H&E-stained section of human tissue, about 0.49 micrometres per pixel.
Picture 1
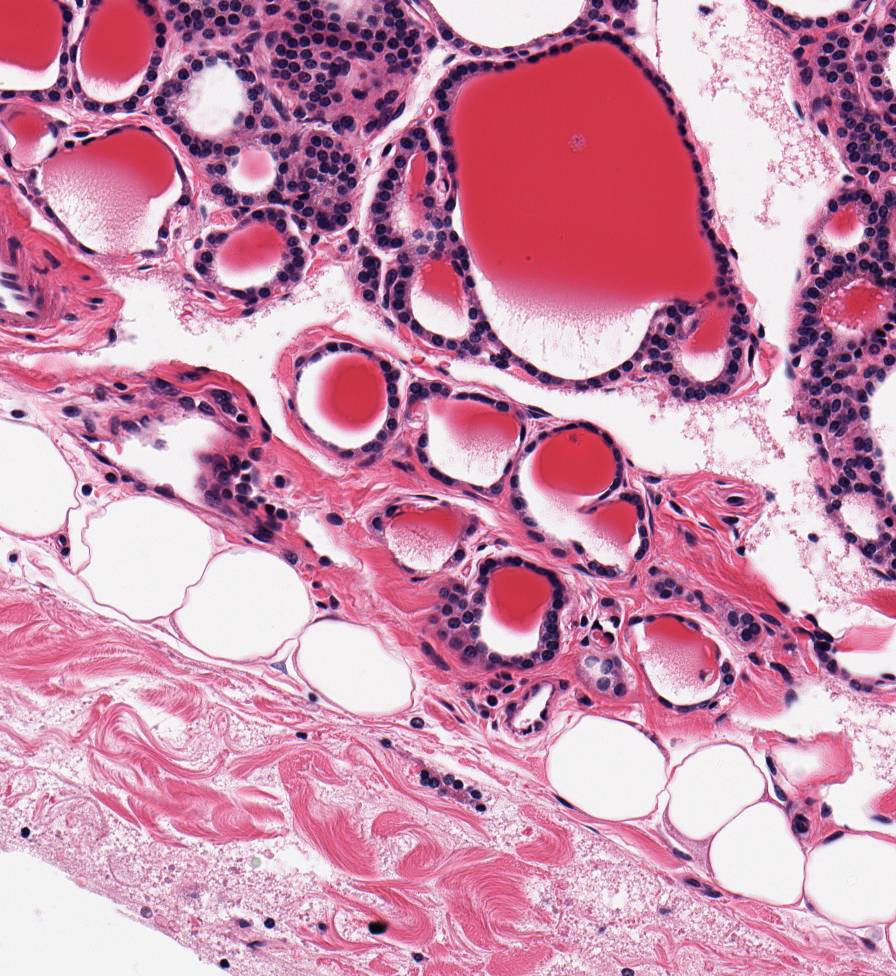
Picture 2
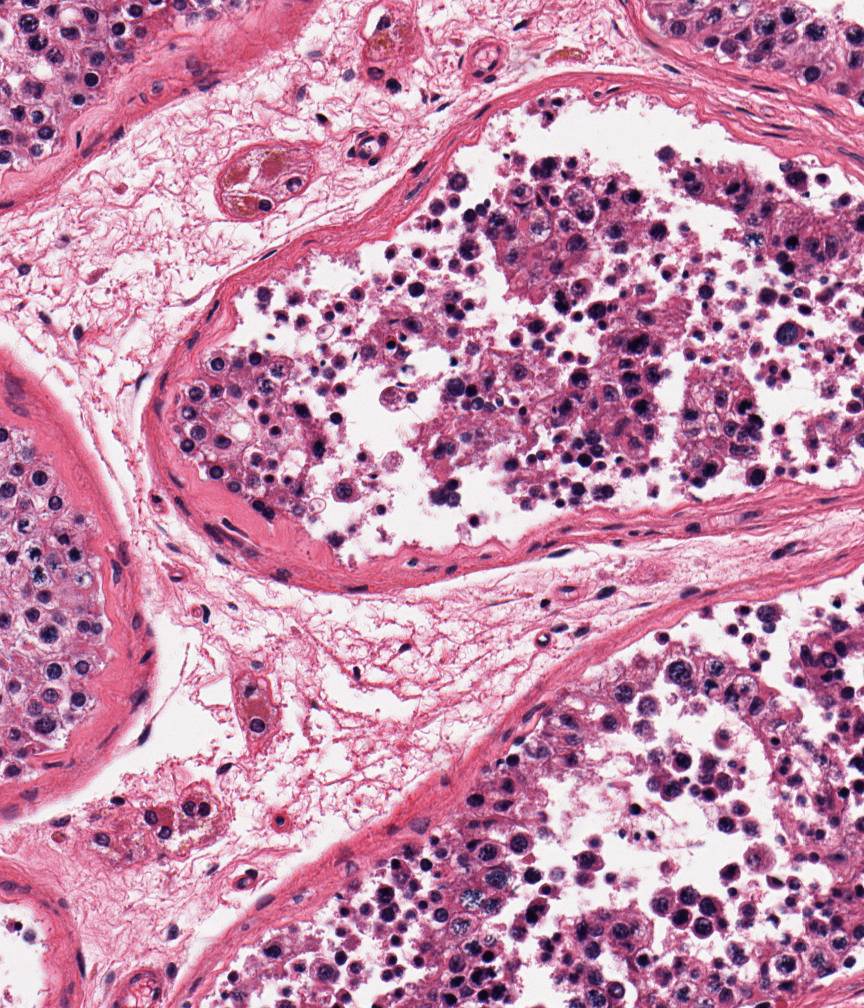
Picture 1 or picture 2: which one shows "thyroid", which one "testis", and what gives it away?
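Thyroid appears in picture 1 and testis in picture 2. Units: picture 1 has follicles, most filled with smooth, deep red-pink colloid and each lined by a single layer of low cuboidal cells with round dark nuclei; picture 2 has cross-sections of several rounded tubules, one filling the upper centre, one at the left edge and one at the lower right, separated by bands of loose stroma. Cells within units: among the tubule cells of picture 2, especially in the lower right tubule, are larger cells with big round nuclei showing coarse clumped chromatin. Between units: picture 1 has a row of empty, rounded fat cells across the lower middle from left to right and dense, wavy pink collagen bundles along the bottom left, whereas picture 2 has small clusters of Leydig cells with abundant pink cytoplasm in the stroma at the upper centre-left and lower left, some containing granular golden-brown pigment.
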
